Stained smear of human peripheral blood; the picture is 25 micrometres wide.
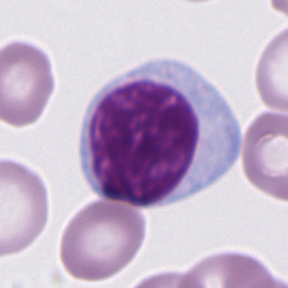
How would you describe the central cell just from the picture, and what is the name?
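First, size: the cell is about 14 by 12 micrometres, and the nucleus about 11 by 10 micrometres, filling about 60% of the cell's area. Next, the nucleus: a single round to oval mass without lobes, lying toward the left of the cell. Chromatin: dark purple and coarsely clumped. Then the cytoplasm: pale blue, with its widest band to the right of the nucleus. The cell is a typical lymphocyte.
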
